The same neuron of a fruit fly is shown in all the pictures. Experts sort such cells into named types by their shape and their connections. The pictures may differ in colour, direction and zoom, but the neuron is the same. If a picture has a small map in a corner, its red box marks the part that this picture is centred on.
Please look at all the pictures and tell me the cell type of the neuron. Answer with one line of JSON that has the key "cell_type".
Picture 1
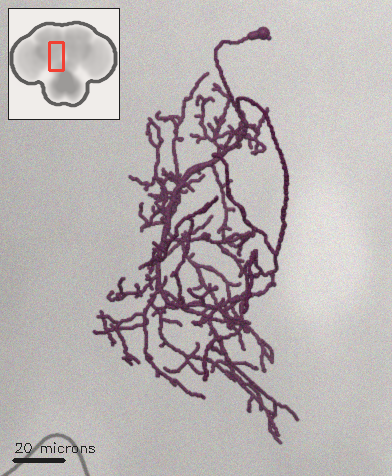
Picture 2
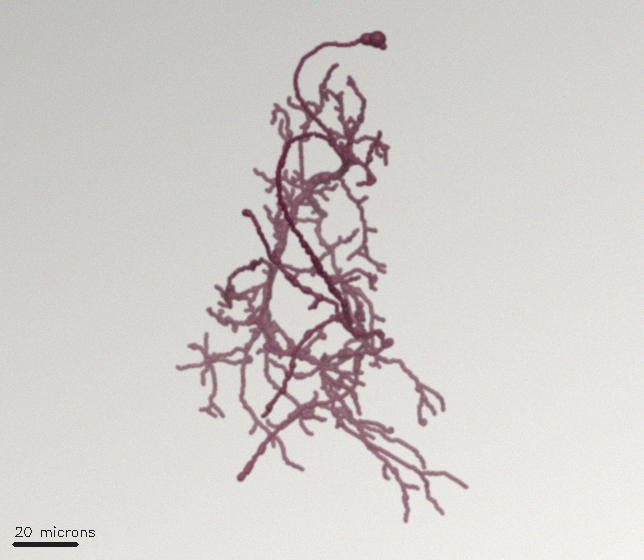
{"cell_type": "PS221"}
